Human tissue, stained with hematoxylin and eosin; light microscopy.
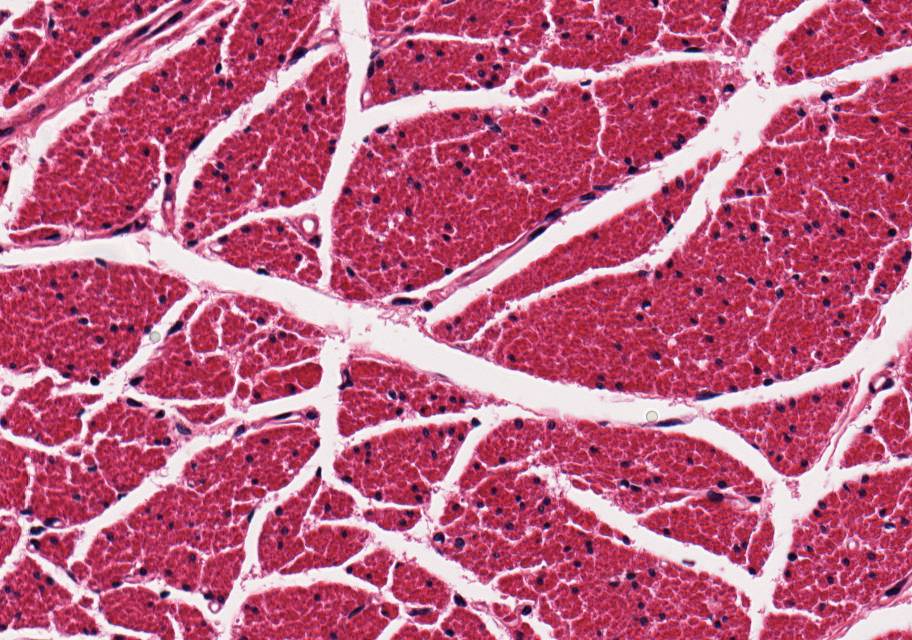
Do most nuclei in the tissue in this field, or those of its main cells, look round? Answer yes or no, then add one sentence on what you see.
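Yes. Small, round, dark-blue nuclei are scattered throughout the interior of the bundles, not only at their edges.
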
